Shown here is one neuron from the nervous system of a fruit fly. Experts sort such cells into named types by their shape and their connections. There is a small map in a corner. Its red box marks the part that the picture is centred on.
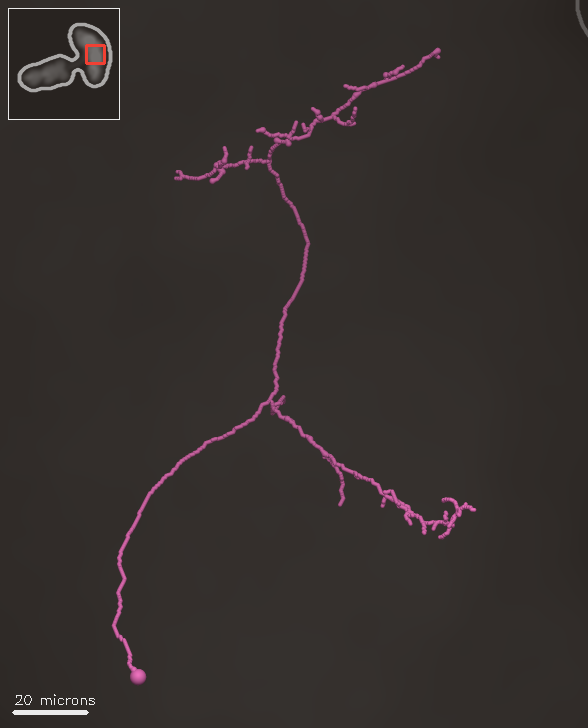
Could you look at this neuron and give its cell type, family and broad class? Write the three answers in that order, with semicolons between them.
SMP268; hemilineage CLp2; central-brain intrinsic neuron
